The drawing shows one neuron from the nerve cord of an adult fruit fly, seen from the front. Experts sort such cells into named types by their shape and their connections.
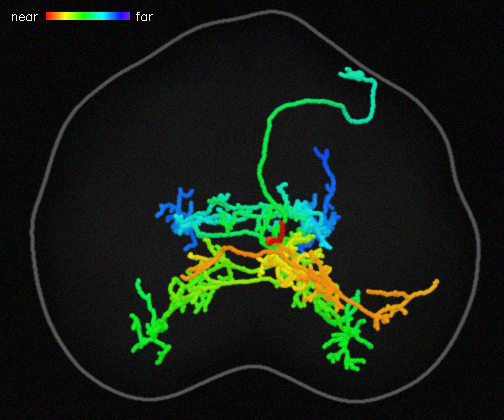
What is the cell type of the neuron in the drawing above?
AN17B007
